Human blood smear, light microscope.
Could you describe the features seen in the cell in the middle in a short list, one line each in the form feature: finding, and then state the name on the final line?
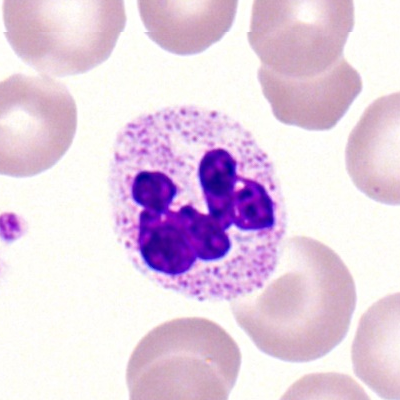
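Chromatin: dark purple, coarse clumps
Outline: smooth, roughly oval
Cytoplasm: plenty of it, very pale pink
Vacuoles: none visible
Verdict: segmented neutrophil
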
